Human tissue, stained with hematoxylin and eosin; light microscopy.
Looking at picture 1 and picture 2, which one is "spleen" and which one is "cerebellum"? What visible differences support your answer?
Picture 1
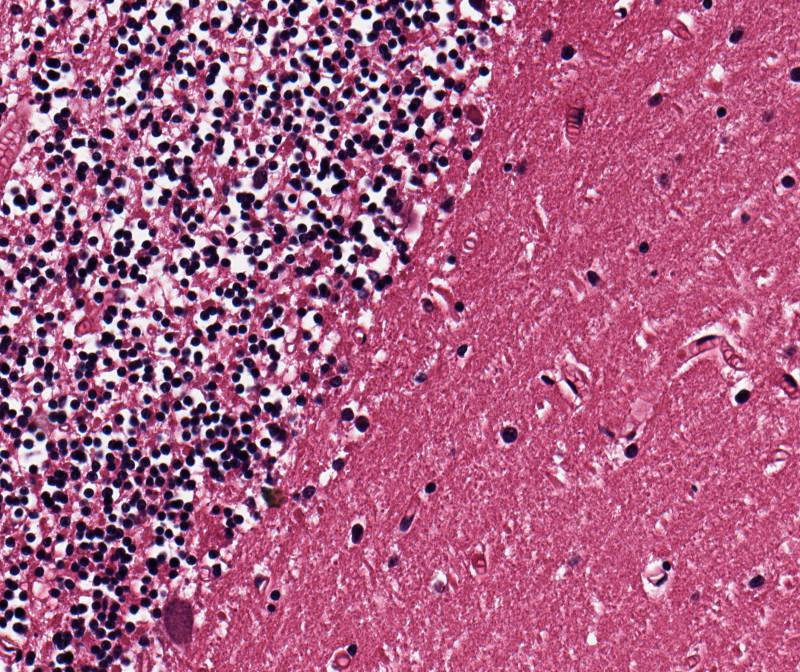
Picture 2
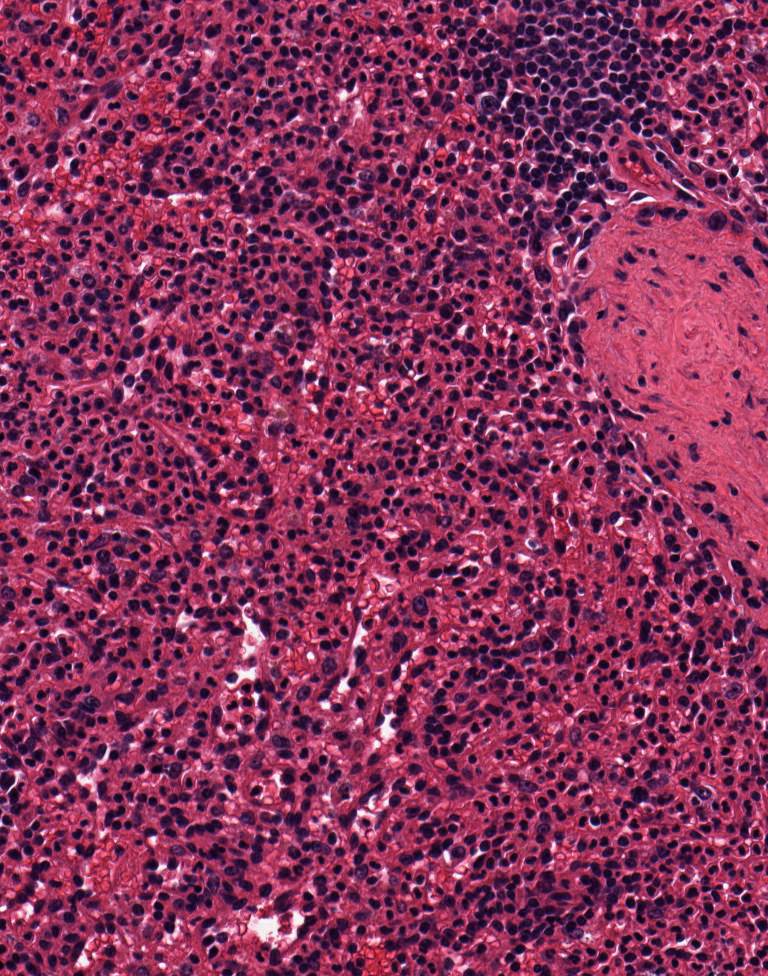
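You've got cerebellum in picture 1 and spleen in picture 2. In the cerebellum, an upper-left zone is crowded with small, round, dark nuclei showing very little cytoplasm, with small pale spaces between, while the right zone is a finely granular to fibrillary pink meshwork with scattered single nuclei. The spleen is a continuous sheet of densely packed cells, its small dark lymphocytes densest at the top, just above and left of a rounded pale pink fibrous area in the upper right holding spindle-shaped nuclei.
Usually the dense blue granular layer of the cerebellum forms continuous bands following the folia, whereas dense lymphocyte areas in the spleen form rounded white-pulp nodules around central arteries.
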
